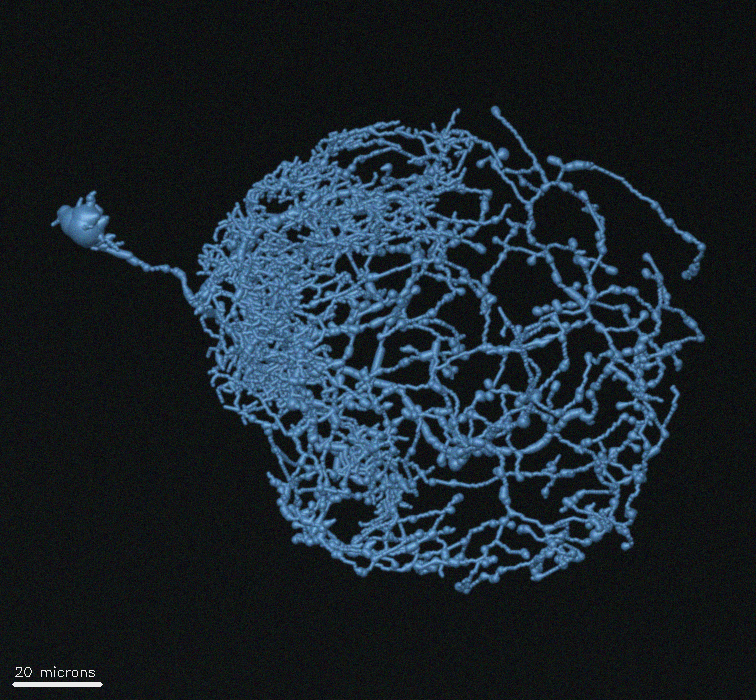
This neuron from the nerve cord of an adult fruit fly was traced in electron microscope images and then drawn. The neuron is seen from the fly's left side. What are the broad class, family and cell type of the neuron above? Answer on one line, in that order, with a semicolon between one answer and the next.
nerve-cord intrinsic neuron; hemilineage 09A; IN09A001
